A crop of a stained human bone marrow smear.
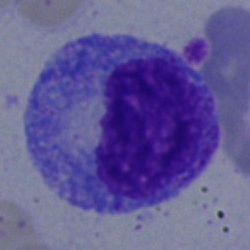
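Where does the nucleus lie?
Off-centre, toward the right side of the cell.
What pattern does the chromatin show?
It is dark purple, mottled with small paler spots.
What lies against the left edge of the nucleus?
A pale, nearly clear zone in the cytoplasm, which elsewhere looks finely speckled rather than evenly smooth.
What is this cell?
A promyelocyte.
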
